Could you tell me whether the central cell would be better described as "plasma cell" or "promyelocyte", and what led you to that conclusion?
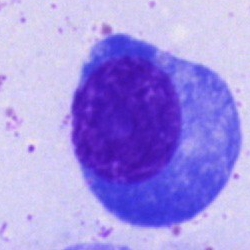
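This is a plasma cell, not a promyelocyte. Checking the outline first: rounded and roughly oval. Checking the nucleus next: it sits off-centre, toward the left side of the cell. Checking the cytoplasm: it is abundant and deep blue. Last on the list, a paler, mottled zone of cytoplasm lies to the right of the nucleus.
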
